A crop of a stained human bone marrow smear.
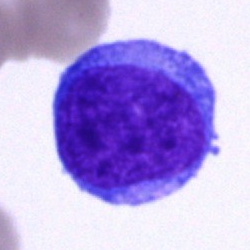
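Blast, the cell in the middle of this stained bone marrow smear. Look first at the cytoplasm: a narrow blue rim, broadest along the top of the cell, with no granules visible. Then follow the right edge, where a few small knob-like blebs project outward.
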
